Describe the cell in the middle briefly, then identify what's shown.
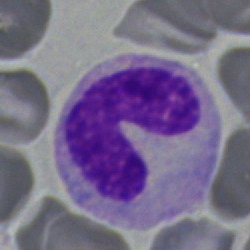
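The cell has a round, smooth outline. Its nucleus is a thick curved band bent into a C shape, with the notch opening toward the right. The cytoplasm is pale lilac. The cell is a band neutrophil.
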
